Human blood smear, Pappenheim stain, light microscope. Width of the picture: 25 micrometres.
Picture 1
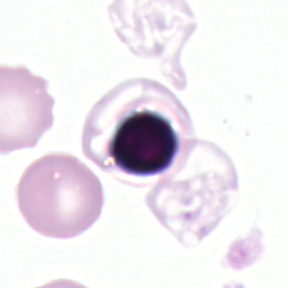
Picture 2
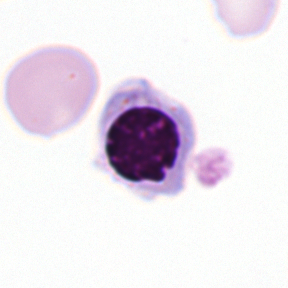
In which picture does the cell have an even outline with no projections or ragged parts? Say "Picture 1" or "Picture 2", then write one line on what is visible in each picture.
Picture 1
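Picture 1: The cell outline is roughly round and smooth, without surface projections.
Picture 2: The cell's outline is irregular, with small angular points along its edge.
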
